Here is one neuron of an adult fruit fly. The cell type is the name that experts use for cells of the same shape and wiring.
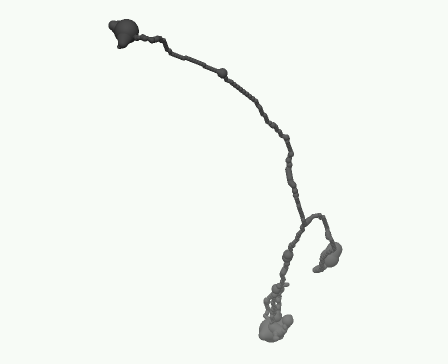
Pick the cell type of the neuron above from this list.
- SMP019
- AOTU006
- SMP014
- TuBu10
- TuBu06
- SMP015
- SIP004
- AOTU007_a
TuBu10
